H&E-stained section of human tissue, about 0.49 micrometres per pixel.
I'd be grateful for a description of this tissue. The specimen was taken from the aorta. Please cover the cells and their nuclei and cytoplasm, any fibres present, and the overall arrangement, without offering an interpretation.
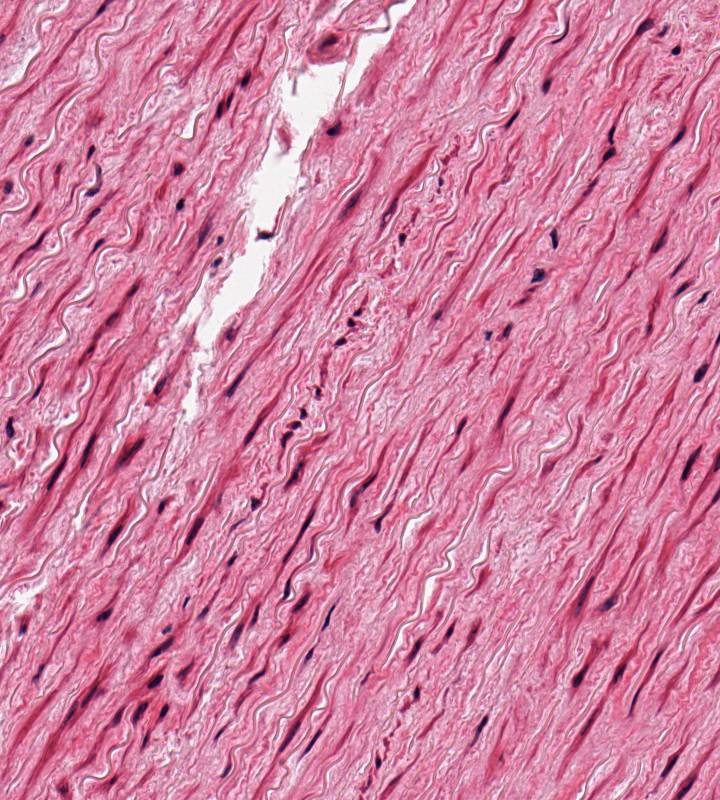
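Filling the entire field are parallel fibres that run diagonally from lower left to upper right. Their course is wavy and crimped rather than straight. Dark, elongated, spindle-shaped nuclei lie lengthwise along the fibres, scattered singly and fairly evenly across the field.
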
